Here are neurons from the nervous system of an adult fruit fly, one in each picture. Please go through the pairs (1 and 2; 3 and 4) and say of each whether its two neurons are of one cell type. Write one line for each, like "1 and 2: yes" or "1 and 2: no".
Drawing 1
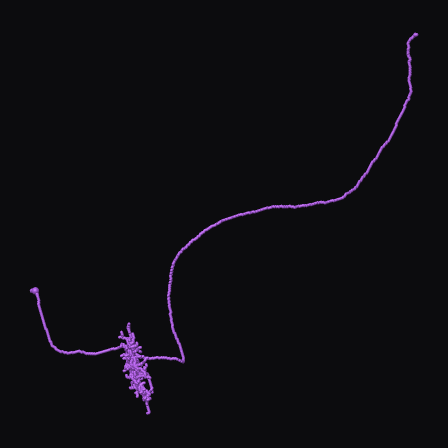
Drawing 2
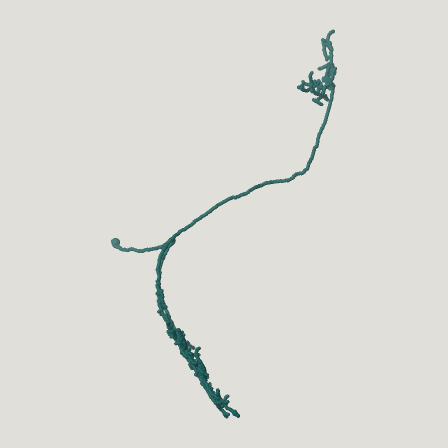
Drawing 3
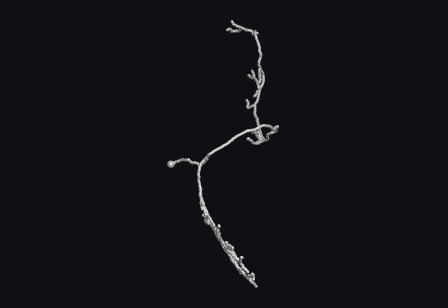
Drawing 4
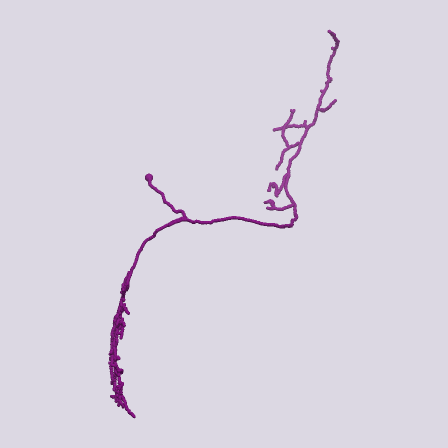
1 and 2: yes
3 and 4: yes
